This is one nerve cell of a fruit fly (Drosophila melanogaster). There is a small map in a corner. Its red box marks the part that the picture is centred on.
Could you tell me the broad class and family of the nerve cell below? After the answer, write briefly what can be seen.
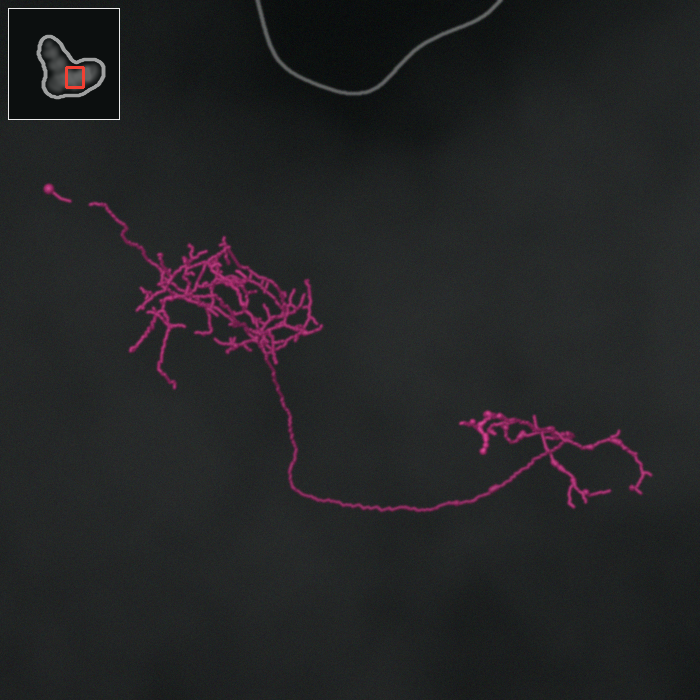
It is a central-brain intrinsic neuron. Its family is hemilineage DM5_central. The cell body is at the upper left of the picture. Dozens of branch ends can be seen.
